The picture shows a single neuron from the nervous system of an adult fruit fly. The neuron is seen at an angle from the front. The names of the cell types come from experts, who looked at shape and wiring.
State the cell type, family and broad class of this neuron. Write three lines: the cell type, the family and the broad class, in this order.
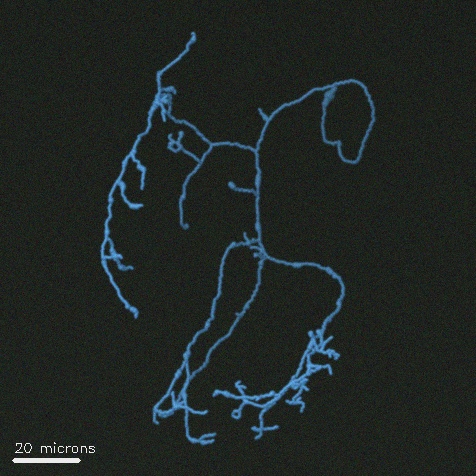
IN03A094
hemilineage 03A
nerve-cord intrinsic neuron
